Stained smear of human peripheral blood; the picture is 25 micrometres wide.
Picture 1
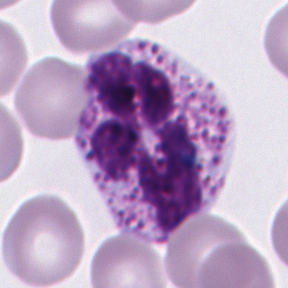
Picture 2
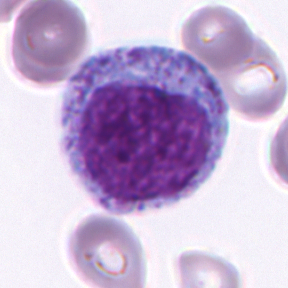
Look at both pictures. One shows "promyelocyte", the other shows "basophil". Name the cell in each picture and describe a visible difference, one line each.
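Picture 1 – basophil. The nucleus is divided into several separate lobes.
Picture 2 – promyelocyte. The nucleus is a single rounded mass without lobes.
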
